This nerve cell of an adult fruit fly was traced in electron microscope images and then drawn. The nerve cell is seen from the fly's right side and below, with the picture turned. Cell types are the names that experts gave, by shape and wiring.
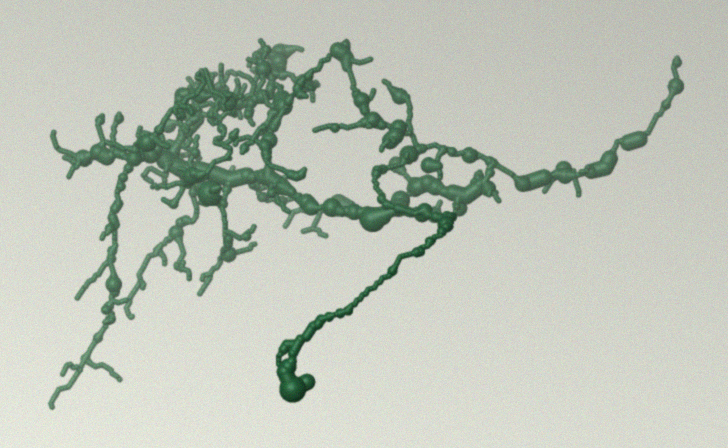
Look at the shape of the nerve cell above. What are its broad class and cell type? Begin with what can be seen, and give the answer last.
The cell body can be seen at the bottom of the picture. The picture shows dozens of branch ends. Its broad class is central-brain intrinsic neuron. The cell type is WED065.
